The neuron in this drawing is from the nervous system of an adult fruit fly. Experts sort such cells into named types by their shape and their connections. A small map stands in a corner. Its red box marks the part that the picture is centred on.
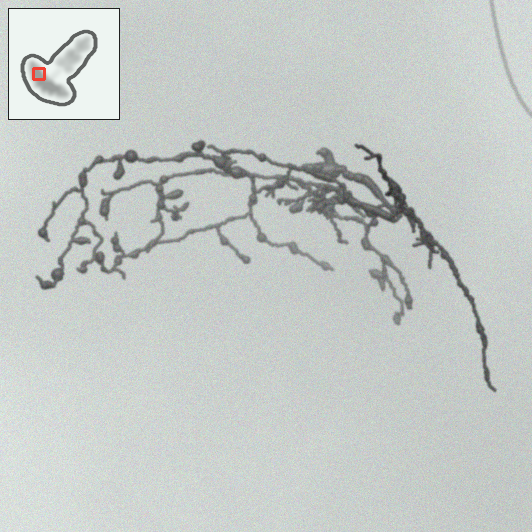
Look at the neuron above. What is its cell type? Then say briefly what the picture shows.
The cell type is SLP316. It is a central-brain intrinsic neuron. It is in the brain and does not reach the nerve cord. Dozens of branch ends can be seen.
